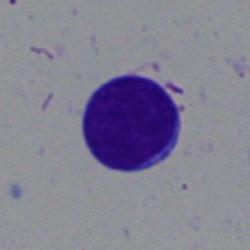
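Lymphocyte in a stained bone marrow smear. Checking the cytoplasm first, only a thin crescent of it is visible, at the lower right edge. That visible cytoplasm is blue. Next, granules: none are visible in the cytoplasm. Last, vacuoles: none are seen anywhere in the cell.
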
